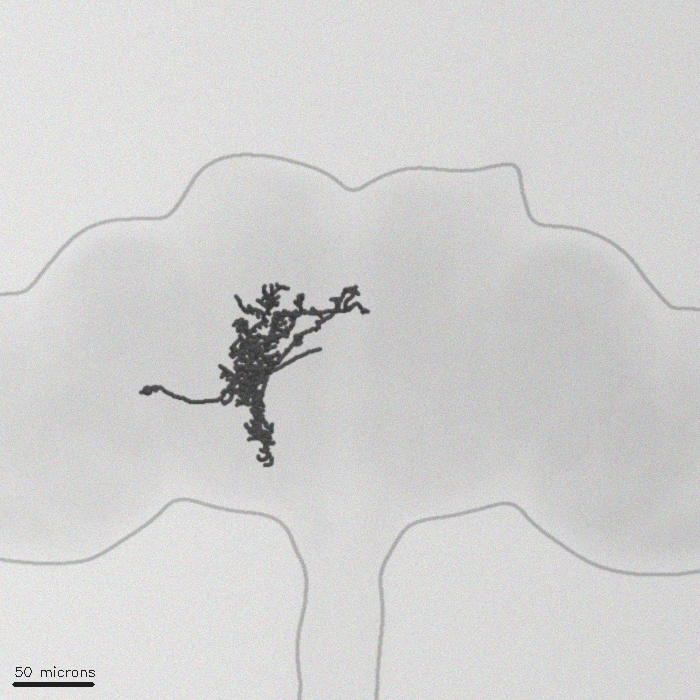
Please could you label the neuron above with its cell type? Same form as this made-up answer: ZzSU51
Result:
GNG115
